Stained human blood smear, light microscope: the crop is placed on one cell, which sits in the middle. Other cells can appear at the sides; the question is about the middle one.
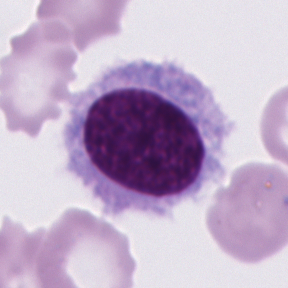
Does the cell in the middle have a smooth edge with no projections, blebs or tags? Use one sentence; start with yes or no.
No, the border of this cell is rough instead of smooth.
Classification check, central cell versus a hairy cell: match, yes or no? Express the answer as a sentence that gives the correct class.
Yes, the cell at the centre of this crop is identified as a hairy cell.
